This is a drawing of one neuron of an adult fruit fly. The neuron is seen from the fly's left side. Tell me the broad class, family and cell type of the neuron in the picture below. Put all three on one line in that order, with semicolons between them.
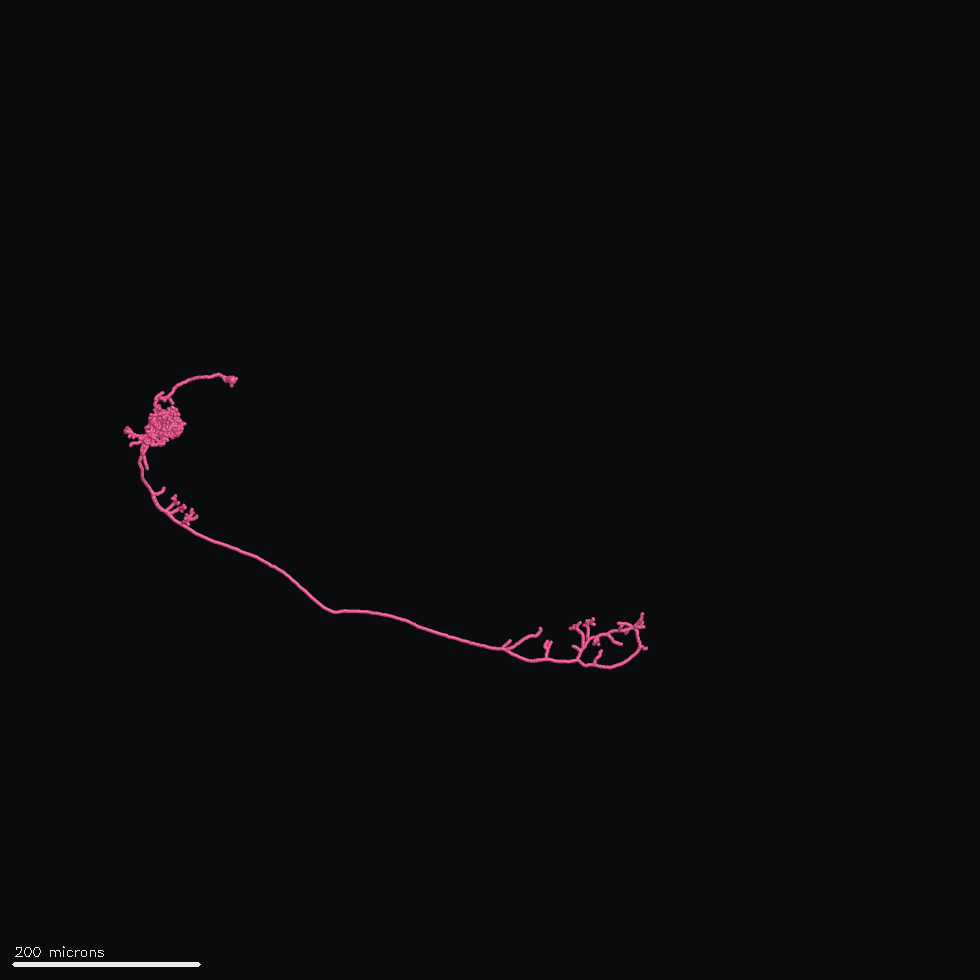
descending neuron; hemilineage SMPpv2_ventral; DNp04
